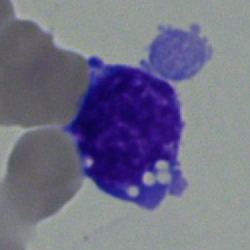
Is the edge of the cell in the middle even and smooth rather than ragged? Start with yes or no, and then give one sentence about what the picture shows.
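No. The cell outline is irregular, with small rounded blebs along its edge.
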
